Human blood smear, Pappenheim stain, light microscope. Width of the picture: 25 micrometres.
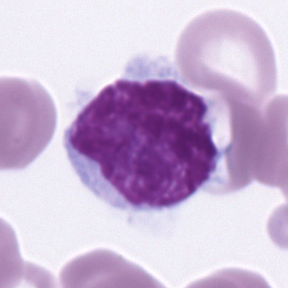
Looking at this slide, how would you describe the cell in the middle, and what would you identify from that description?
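Edge: frayed into fine hair-like projections, clearest at the top and lower left. Nucleus: roughly round with a slightly angular outline, and no nucleoli seen. Cytoplasm: a rim widest on the left and top, thinnest on the right. Name: hairy cell.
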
